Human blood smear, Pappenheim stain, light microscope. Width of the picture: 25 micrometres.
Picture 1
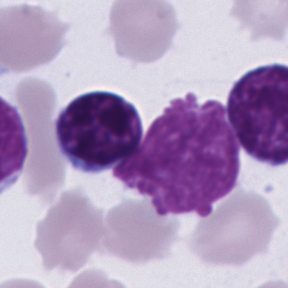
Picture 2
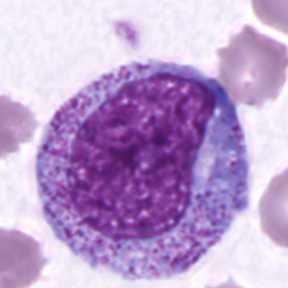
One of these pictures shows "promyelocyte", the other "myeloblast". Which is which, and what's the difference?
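The myeloblast is in picture 1 and the promyelocyte in picture 2. Outline: picture 1 has small rounded knobs studding the top edge and a smooth, curved right edge; picture 2's outline is round and smooth. Cytoplasm: picture 1 shows no separate rim of pale blue cytoplasm; picture 2 has a paler, less granular patch beside the nuclear indentation on the right.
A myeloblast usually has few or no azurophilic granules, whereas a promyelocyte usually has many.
Nucleus and chromatin: in picture 2 the nucleus lies off-centre toward the left, with finely and loosely patterned chromatin rather than clumps. Size: picture 2 measures about 19 micrometres across.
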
